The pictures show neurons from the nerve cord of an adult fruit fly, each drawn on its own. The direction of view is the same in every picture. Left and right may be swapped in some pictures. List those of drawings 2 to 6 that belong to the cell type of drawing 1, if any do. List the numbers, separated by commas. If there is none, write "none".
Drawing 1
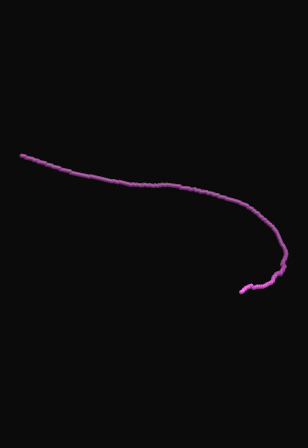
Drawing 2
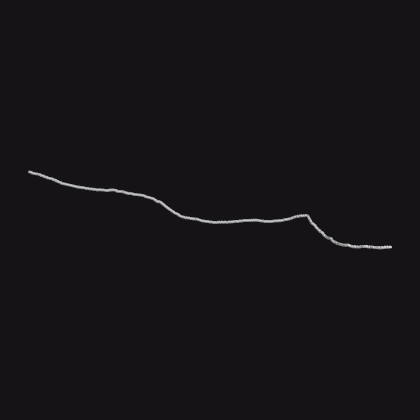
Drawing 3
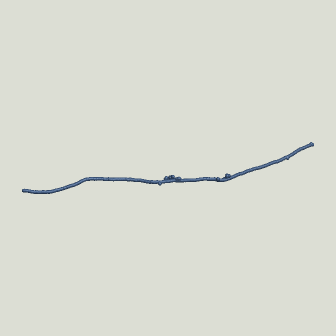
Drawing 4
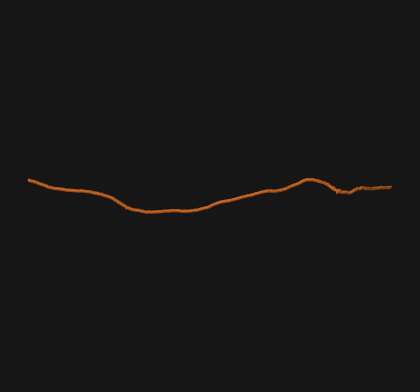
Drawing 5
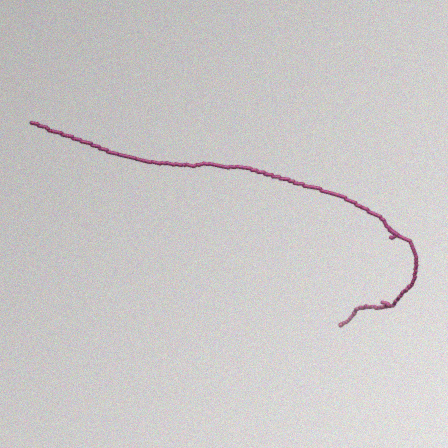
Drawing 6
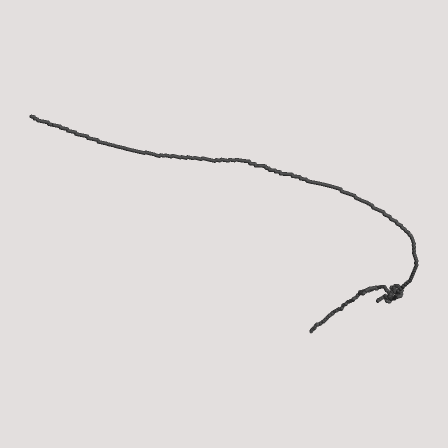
2, 4, 5, 6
